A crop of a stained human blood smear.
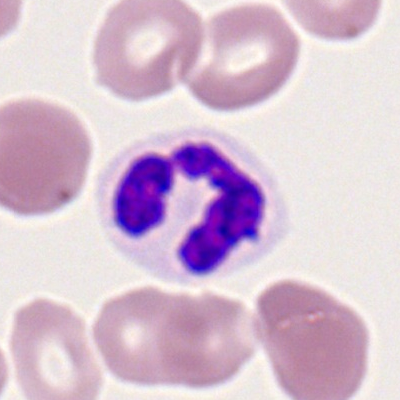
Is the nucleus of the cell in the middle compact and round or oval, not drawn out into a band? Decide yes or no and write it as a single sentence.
No, the nucleus takes the form of a curved band with no separate lobes.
